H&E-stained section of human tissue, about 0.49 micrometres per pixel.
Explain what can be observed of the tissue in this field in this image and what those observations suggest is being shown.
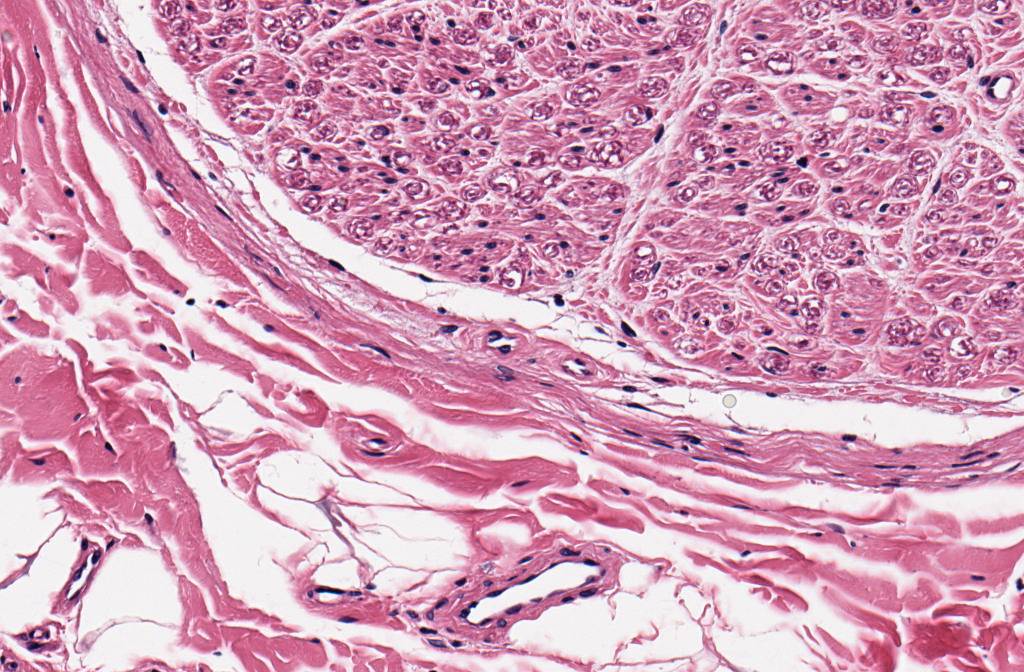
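First, position: a large nerve fascicle, cut in cross-section, fills the upper right. Second, contents: it is packed with small round nerve fibre profiles, each a central axon inside a pale, bubbly myelin space. Third, nuclei: small, dark and oval to elongated, scattered among the fibres. Fourth, the lower-left edge: a layered band of flattened spindle-shaped cells curves along it. The tissue is tibial nerve.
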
